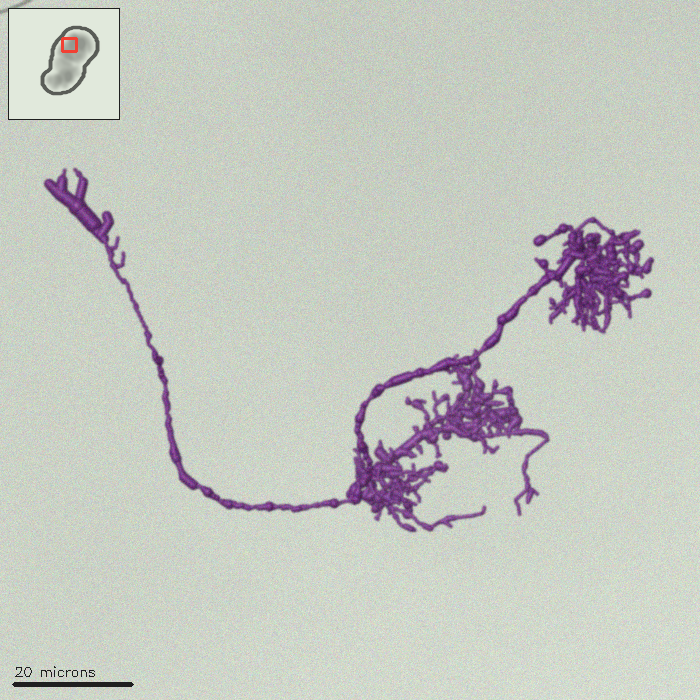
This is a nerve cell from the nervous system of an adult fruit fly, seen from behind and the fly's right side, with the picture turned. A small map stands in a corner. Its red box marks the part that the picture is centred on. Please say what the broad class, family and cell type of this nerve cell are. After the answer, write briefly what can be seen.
It is a central-brain intrinsic neuron. The name of its family is class CX. It is of cell type hDeltaA. From left to right in the picture it spans about 100 microns. The picture shows dozens of branch ends.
